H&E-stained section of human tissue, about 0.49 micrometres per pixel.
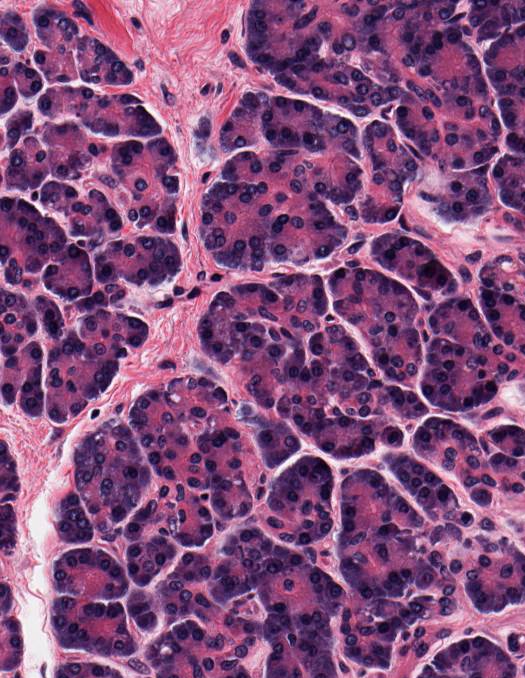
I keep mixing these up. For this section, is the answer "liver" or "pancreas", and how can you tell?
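This is pancreas. Cells form rounded acini with little or no visible central lumen.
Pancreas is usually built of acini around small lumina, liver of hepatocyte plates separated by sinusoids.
Acinar cytoplasm is deep purple basally and paler pink toward each acinus centre.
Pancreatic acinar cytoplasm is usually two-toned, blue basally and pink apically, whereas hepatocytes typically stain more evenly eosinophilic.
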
